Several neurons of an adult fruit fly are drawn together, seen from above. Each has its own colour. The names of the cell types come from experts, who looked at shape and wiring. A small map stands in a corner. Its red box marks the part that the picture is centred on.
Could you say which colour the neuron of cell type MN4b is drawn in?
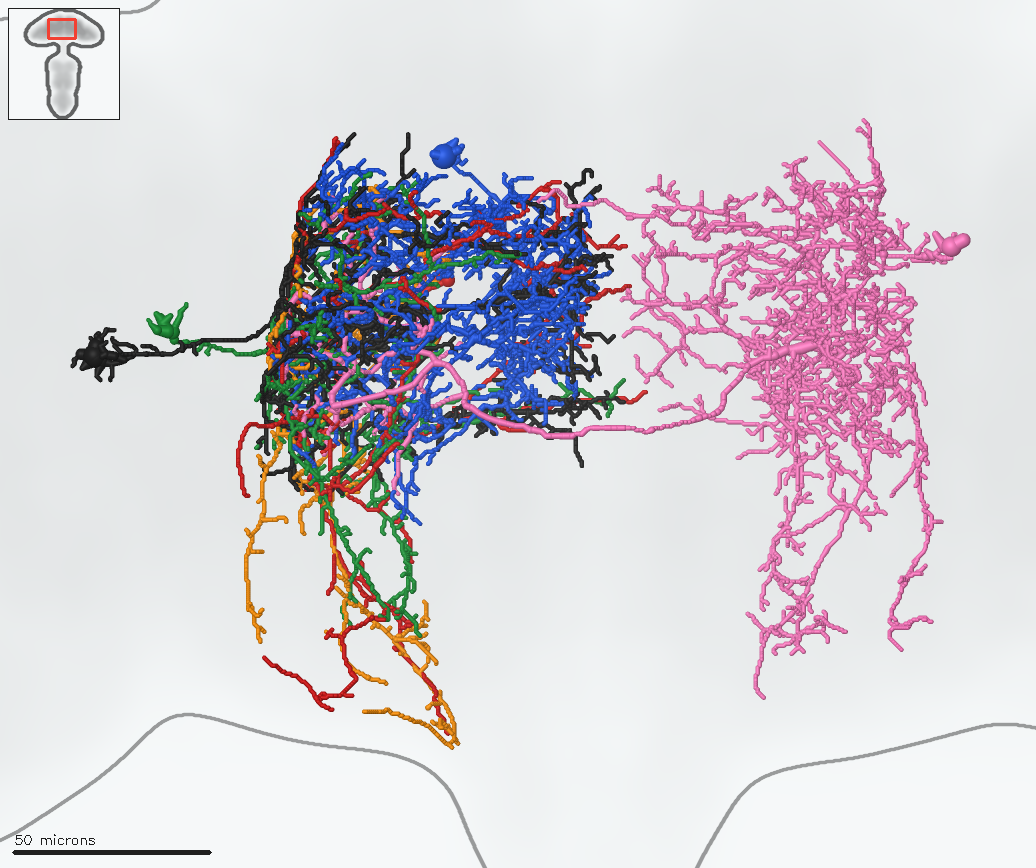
red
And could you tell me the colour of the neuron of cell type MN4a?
green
